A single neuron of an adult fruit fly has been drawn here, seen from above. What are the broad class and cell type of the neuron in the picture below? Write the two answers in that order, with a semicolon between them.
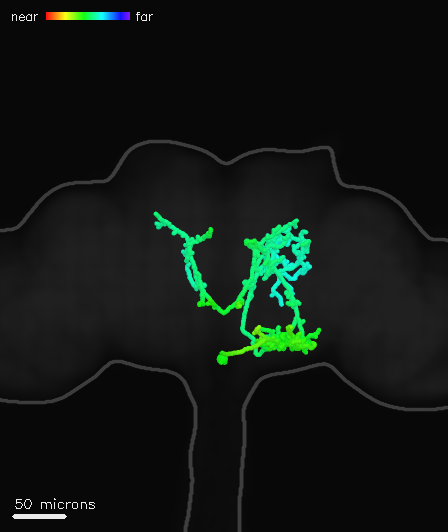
central-brain intrinsic neuron; PS214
